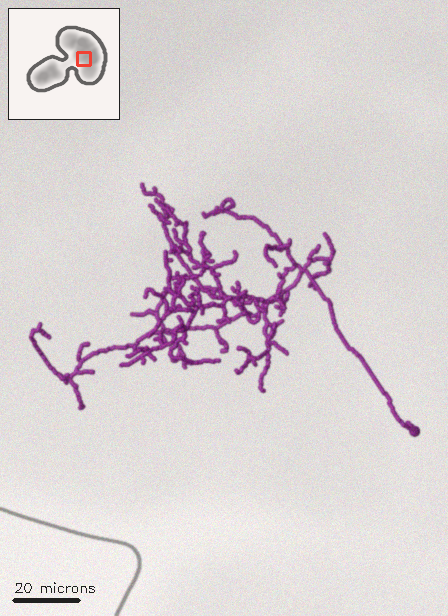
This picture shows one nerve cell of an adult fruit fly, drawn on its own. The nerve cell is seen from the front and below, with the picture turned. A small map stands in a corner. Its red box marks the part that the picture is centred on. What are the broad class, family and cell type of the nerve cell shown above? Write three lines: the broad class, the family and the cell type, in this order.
central-brain intrinsic neuron
hemilineage TRdl_b
GNG412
